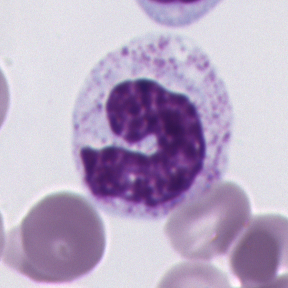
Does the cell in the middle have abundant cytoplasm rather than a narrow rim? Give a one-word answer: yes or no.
Yes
